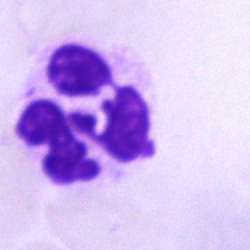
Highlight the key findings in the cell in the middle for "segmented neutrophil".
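Nucleus split into several separate lobes, not one mass: in keeping with segmented neutrophil.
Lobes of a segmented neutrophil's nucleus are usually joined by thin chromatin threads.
Lobes here stain a dense, dark purple.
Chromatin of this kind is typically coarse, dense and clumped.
The dense staining agrees with that. Cytoplasm pale lilac; outline roughly round. Nothing seen in the cell runs against the name.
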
